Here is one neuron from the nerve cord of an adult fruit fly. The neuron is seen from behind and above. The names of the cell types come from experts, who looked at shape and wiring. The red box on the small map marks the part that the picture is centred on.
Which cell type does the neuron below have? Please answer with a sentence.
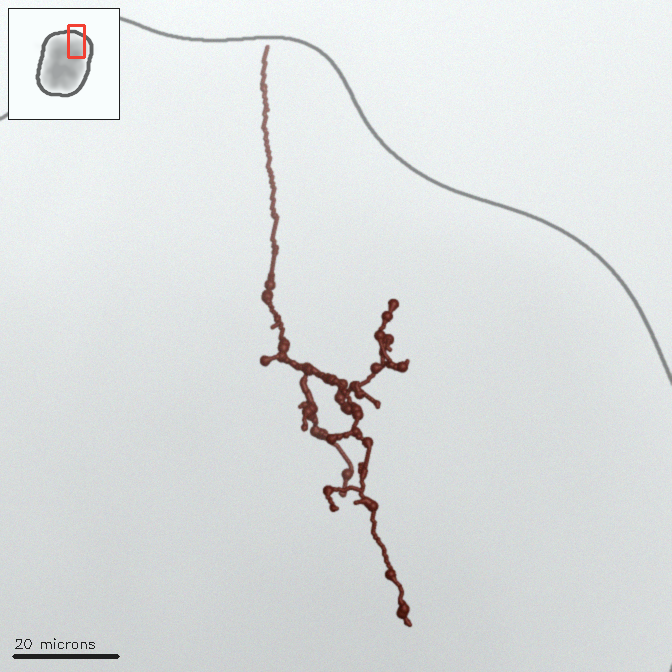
The cell type is DNge173.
